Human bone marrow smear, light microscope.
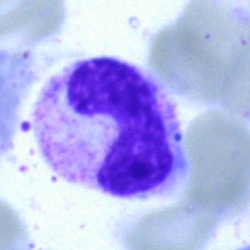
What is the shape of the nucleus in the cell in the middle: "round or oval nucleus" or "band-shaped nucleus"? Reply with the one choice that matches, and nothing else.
Band-shaped nucleus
